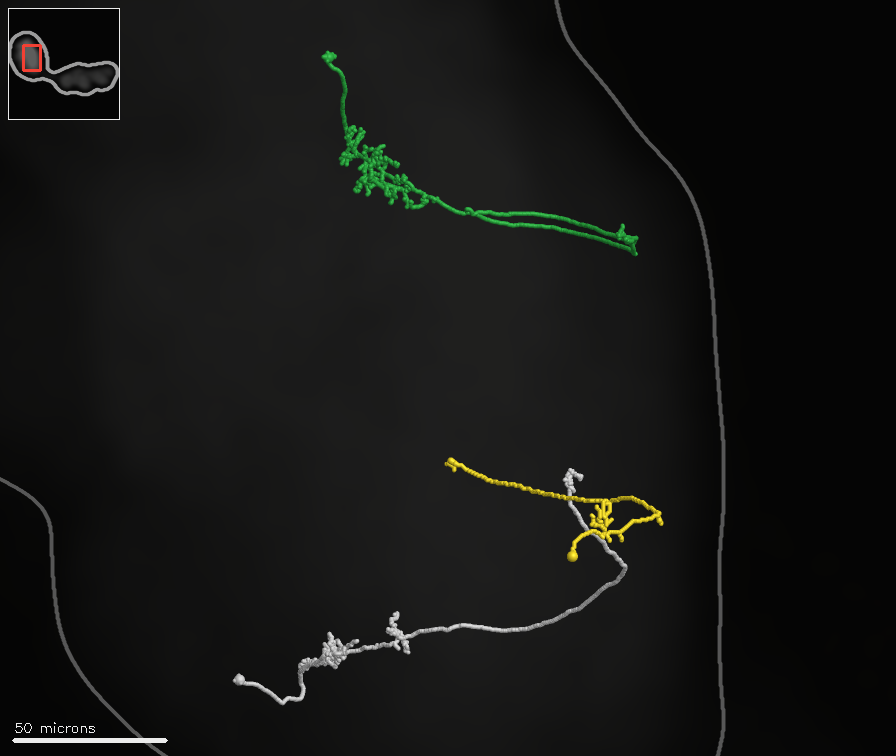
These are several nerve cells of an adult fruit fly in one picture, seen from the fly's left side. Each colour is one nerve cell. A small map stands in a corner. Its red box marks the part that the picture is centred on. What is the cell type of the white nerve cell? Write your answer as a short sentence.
The cell type is Tm20.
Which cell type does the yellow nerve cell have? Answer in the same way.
The cell type is Tm9.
